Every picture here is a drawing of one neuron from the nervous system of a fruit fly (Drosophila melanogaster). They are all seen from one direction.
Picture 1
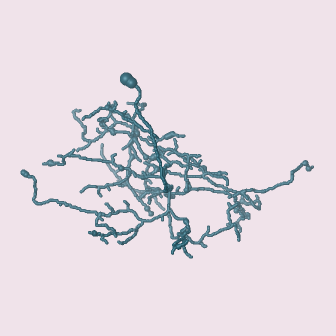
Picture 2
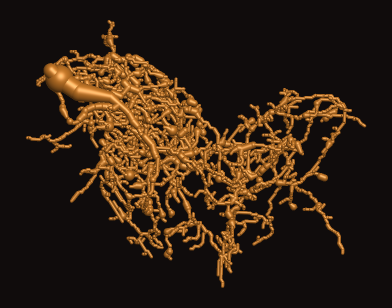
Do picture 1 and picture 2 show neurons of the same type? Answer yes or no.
no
